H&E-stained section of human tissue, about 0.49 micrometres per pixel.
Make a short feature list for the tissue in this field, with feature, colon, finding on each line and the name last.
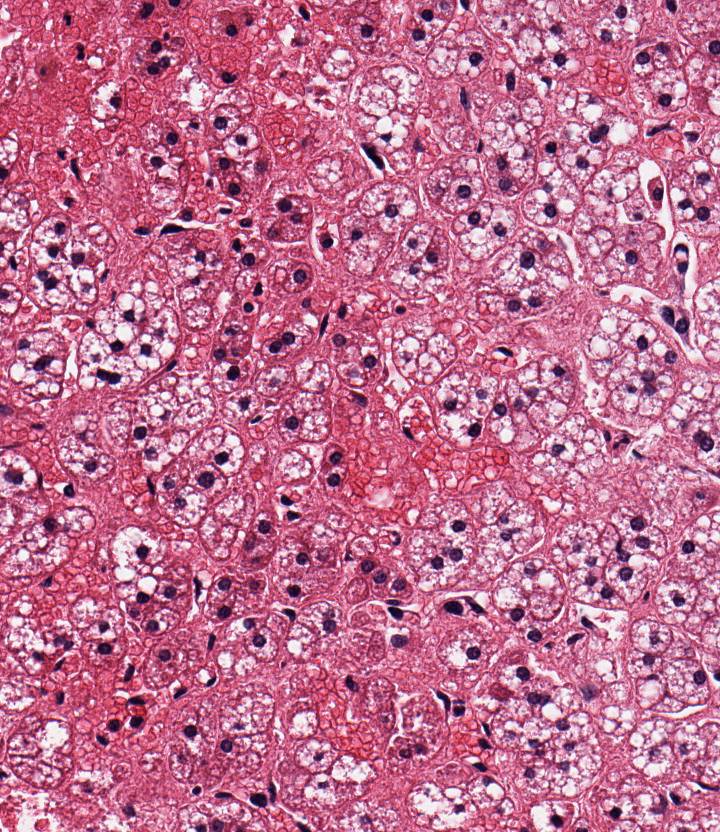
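Architecture: rounded nests and short cords across the whole field, divided by thin delicate septa
Main cells: pale cytoplasm filled with many small clear vacuoles, bubbly appearance
Other cells: scattered groups with compact, deeply eosinophilic, non-vacuolated cytoplasm, mostly upper left and centre
Vessels: thin-walled capillaries between the nests, with flattened, elongated endothelial nuclei
Tissue: adrenal gland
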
